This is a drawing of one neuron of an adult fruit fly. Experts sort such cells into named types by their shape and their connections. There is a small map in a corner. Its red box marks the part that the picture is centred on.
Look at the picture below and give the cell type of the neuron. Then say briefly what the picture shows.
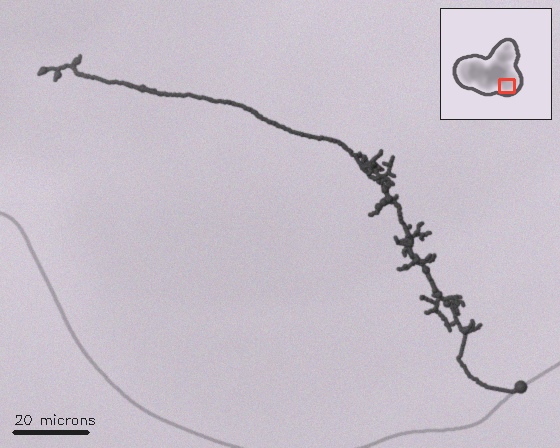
It is of cell type Tm12. Its broad class is optic-lobe intrinsic neuron. The cell body is at the lower right of the picture. By the scale bar it is about 130 microns wide in this view. Dozens of branch ends can be seen.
